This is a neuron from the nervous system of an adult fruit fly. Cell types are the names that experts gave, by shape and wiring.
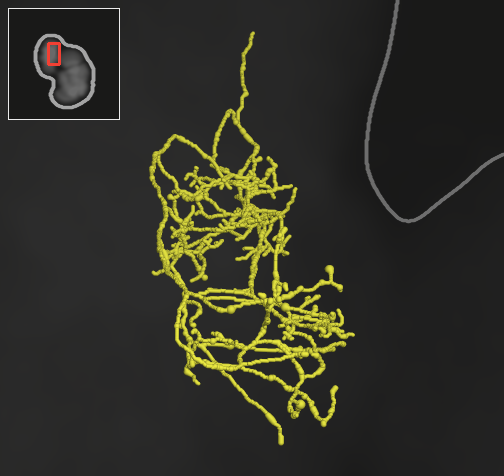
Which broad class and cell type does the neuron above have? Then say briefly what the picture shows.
This is a nerve-cord intrinsic neuron. The cell type is INXXX146. The picture shows dozens of branch ends. As drawn here it is taller than it is wide.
